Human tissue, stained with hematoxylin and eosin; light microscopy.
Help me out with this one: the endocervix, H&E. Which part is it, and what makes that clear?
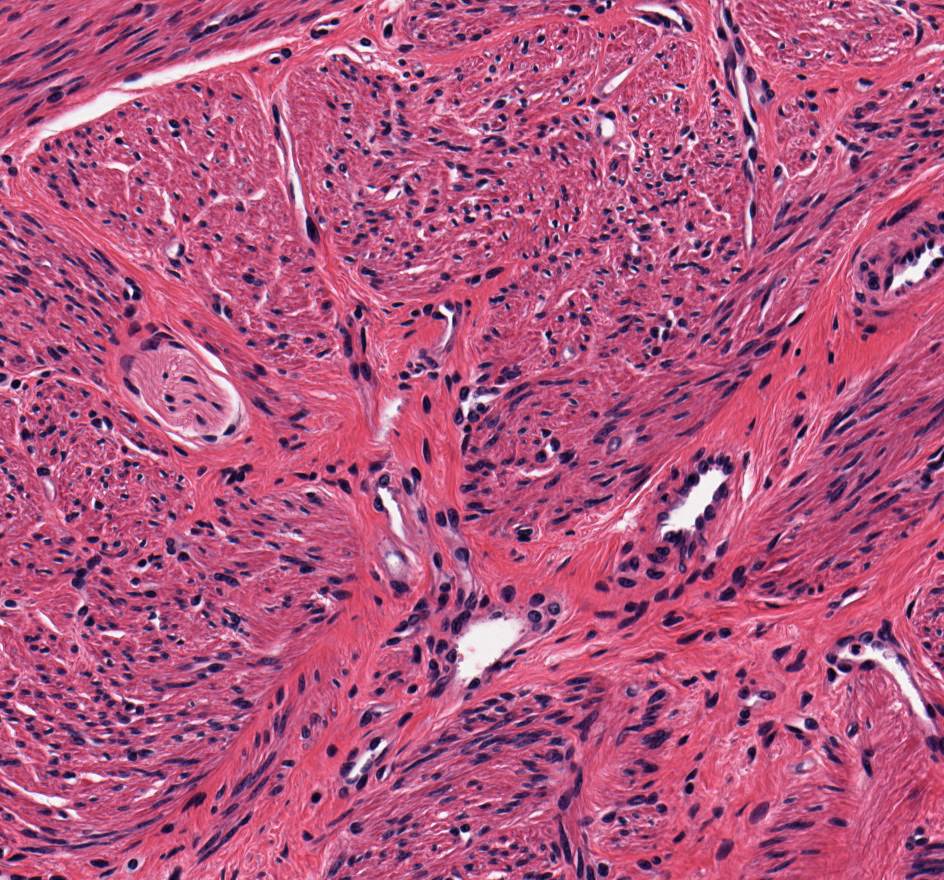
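It is smooth muscle: bundles of spindle cells interlace in different directions, some cut across, some along their length. The cells have elongated, blunt-ended nuclei and pink cytoplasm; in the upper half, cross-cut bundles show small round nuclei.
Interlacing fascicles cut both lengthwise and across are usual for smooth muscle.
Small thin-walled vessels with empty slit-like or oval lumens lie between bundles.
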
